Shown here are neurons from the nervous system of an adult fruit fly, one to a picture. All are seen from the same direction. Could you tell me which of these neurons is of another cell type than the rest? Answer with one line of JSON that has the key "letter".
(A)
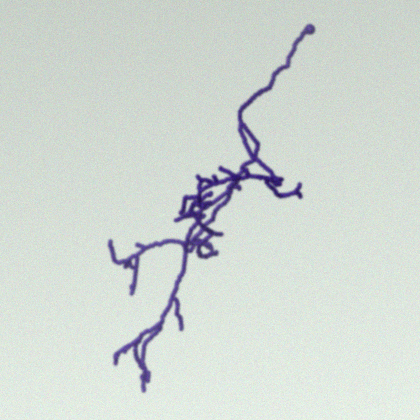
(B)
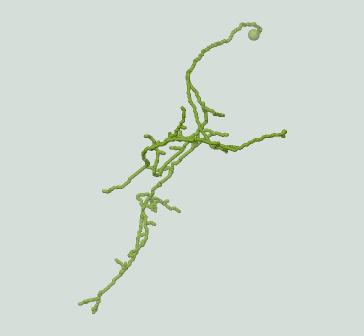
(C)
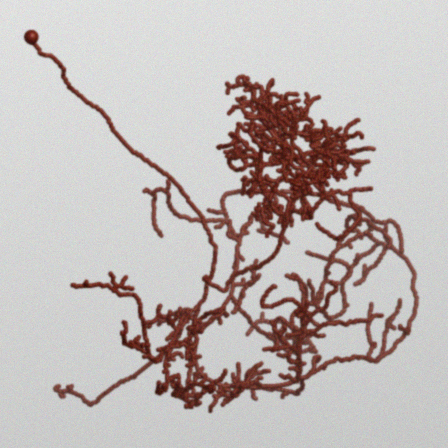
{"letter": "C"}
